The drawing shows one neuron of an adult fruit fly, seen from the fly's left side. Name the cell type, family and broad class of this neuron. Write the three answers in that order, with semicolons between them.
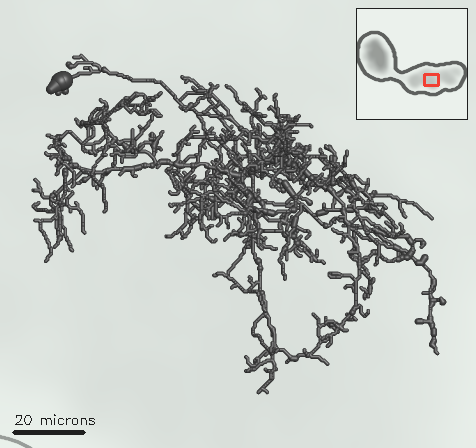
IN17A061; hemilineage 17A; nerve-cord intrinsic neuron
